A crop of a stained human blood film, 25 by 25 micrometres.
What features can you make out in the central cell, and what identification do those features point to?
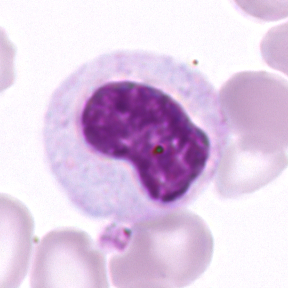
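Outline roughly round, edge smooth. Nucleus kidney-shaped, notch on lower edge; no distinct nucleoli. Fine, faint pinkish-purple granules scattered throughout the cytoplasm. Metamyelocyte.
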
